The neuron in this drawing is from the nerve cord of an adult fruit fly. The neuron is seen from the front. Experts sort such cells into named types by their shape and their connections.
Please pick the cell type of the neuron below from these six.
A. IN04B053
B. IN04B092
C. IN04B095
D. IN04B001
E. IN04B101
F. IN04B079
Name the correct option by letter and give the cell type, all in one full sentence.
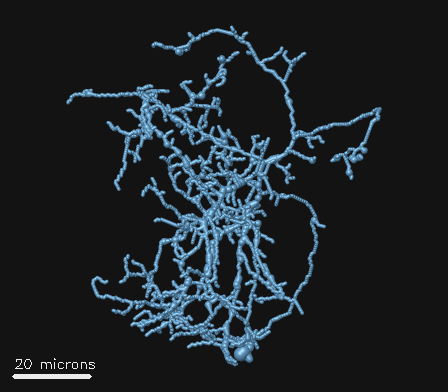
Option C states the cell type of the neuron, which is IN04B095.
